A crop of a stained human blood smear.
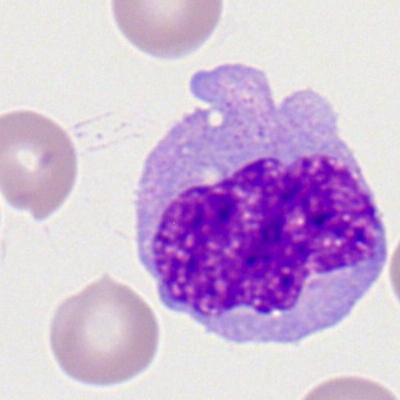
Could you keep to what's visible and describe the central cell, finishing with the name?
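First, the outline is irregular, with rounded bulges along its upper edge. Second, the nucleus lies in the lower part of the cell, leaving a wide band of cytoplasm above it. Third, the chromatin is deep purple, mottled with many small paler spots. Fourth, a small clear vacuole sits in the upper cytoplasm. The cell is a monocyte.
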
